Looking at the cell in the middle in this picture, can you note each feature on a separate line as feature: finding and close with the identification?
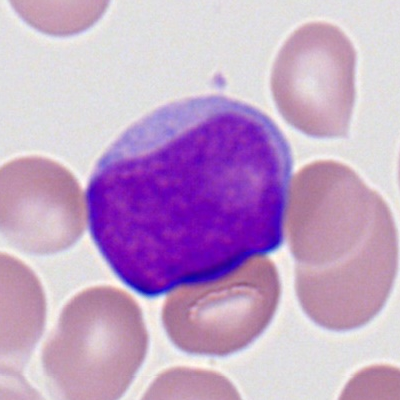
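Nucleus: see how it fills most of the cell
Cytoplasm: a pale blue
Granules: none anywhere in the cytoplasm
Vacuoles: none there either
Name: myeloblast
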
